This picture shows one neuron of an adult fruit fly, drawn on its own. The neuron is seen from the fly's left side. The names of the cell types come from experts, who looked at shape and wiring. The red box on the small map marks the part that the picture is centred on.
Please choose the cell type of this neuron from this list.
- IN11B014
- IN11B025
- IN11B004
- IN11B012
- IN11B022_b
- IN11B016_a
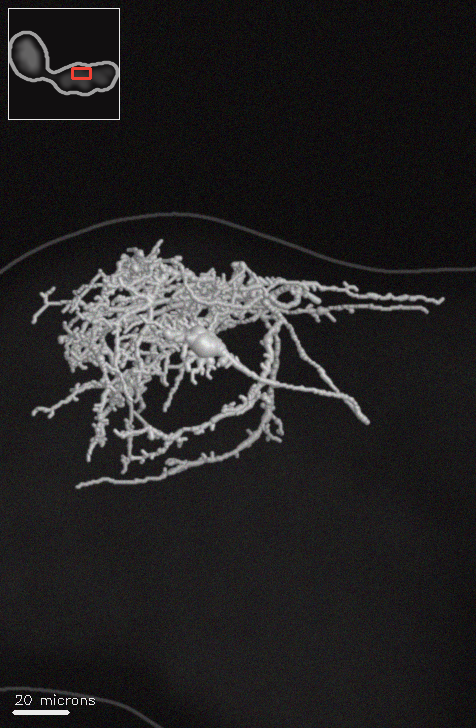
IN11B004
